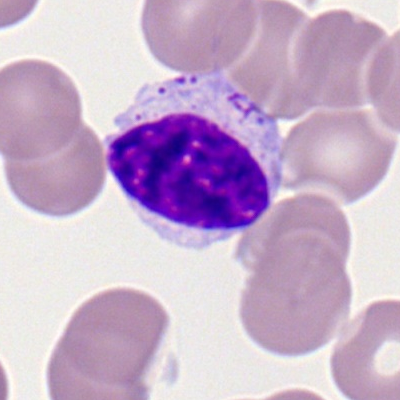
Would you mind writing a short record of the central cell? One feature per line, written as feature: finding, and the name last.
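Shape: roughly round outline
Chromatin: dark purple, coarsely clumped
Cytoplasm: pale blue-grey
Granules: a few small purple ones in the upper cytoplasm
Name: lymphocyte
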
